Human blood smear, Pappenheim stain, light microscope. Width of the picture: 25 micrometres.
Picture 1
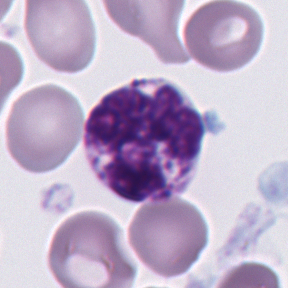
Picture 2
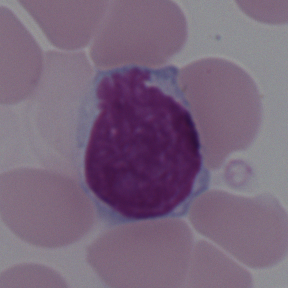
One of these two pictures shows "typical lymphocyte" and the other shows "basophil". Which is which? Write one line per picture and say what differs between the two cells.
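In picture 1 we see a basophil: Coarse dark purple granules fill most of the cell.
In picture 2 we see a typical lymphocyte: No granules can be seen in the cytoplasm.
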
